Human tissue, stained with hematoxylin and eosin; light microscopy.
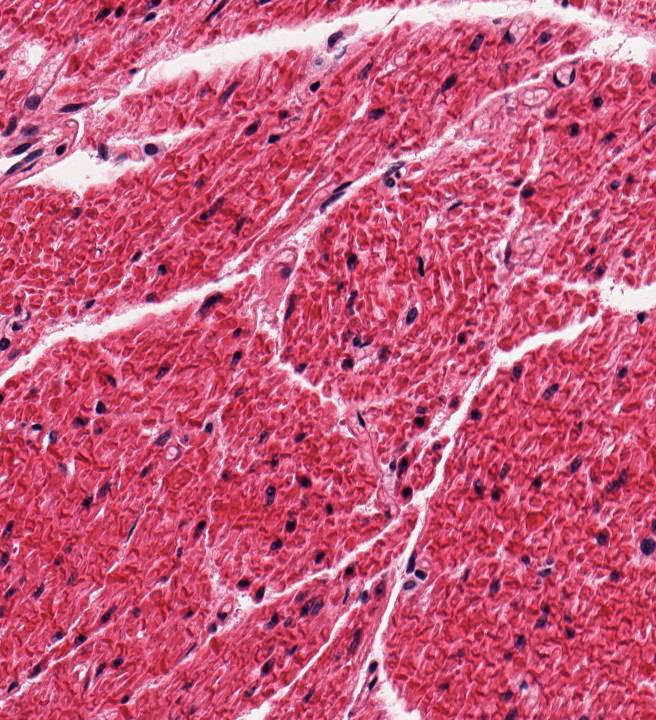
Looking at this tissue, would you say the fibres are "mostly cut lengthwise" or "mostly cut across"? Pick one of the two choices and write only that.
Mostly cut across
